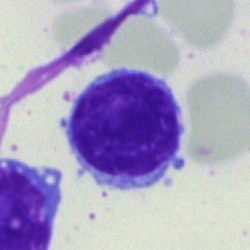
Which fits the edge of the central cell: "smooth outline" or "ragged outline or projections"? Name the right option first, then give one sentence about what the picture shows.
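Ragged outline or projections. Small round blebs stick out from the cell surface at the lower right.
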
